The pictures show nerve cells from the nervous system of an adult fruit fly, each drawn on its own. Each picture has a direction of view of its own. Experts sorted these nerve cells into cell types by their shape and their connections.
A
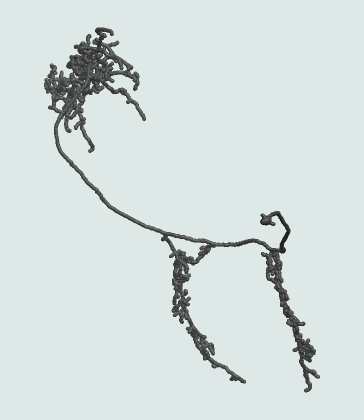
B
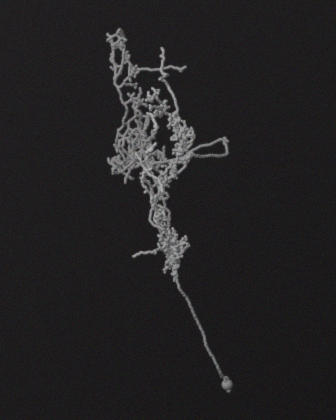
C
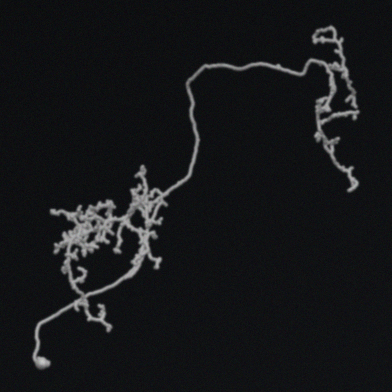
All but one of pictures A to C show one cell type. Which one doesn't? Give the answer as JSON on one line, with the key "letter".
{"letter": "C"}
